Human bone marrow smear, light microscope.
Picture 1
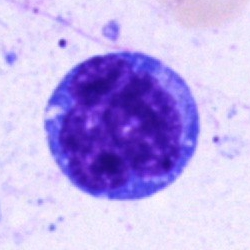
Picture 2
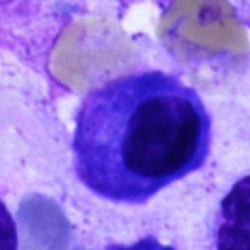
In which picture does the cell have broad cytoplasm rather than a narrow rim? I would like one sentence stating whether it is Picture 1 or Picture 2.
The nucleus is surrounded by plenty of cytoplasm in picture 2.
